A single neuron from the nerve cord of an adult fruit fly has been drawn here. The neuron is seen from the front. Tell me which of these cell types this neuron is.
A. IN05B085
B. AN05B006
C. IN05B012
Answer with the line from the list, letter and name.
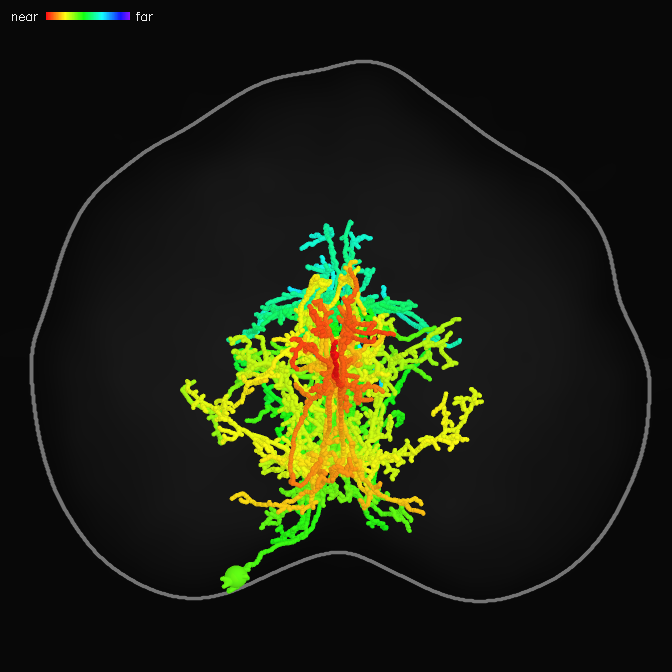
B. AN05B006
